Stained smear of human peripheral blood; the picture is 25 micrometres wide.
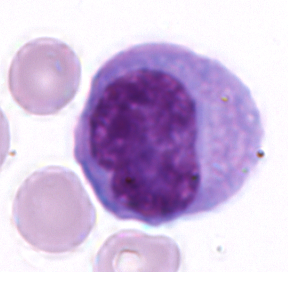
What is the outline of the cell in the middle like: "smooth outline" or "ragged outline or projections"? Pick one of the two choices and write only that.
Smooth outline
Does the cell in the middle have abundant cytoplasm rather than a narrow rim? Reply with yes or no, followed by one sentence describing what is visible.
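Yes. The cytoplasm is abundant, forming its widest band on the right of the nucleus.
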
